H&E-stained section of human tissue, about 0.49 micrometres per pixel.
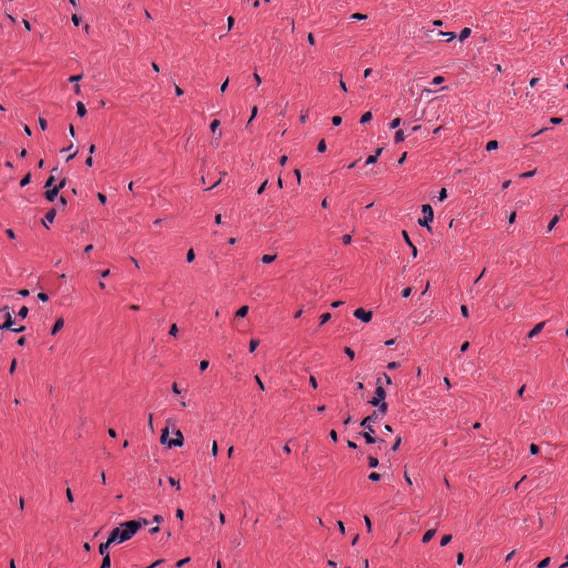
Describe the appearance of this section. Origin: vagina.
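Dense collagenous stroma occupies the entire field; epithelium is absent. Its collagen fibres are wavy and interlace in shifting directions rather than following a single parallel course. Cell nuclei are small, dark and spindle-shaped to oval, without cytoplasm distinct from the surrounding collagen.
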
